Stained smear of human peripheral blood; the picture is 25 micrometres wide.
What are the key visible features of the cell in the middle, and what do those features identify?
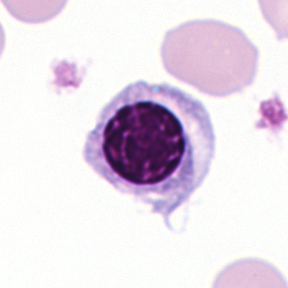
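A round nucleus, about 7 micrometres across, holds dark purple, coarsely clumped chromatin. Around it, the cytoplasm is a pale greyish-lilac colour, forming a rim that is wider on the right and lower side than on the left. From the lower edge of the cell a thin, tapering tag of cytoplasm trails downward. The cell is a normoblast.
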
